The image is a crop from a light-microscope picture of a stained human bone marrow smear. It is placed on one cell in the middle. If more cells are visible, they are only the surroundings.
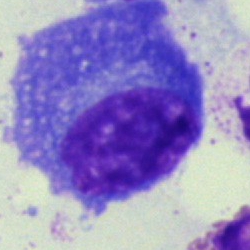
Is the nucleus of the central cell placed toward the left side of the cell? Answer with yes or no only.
No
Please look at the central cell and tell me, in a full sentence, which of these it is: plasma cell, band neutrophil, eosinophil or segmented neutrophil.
The middle of this crop holds a plasma cell.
